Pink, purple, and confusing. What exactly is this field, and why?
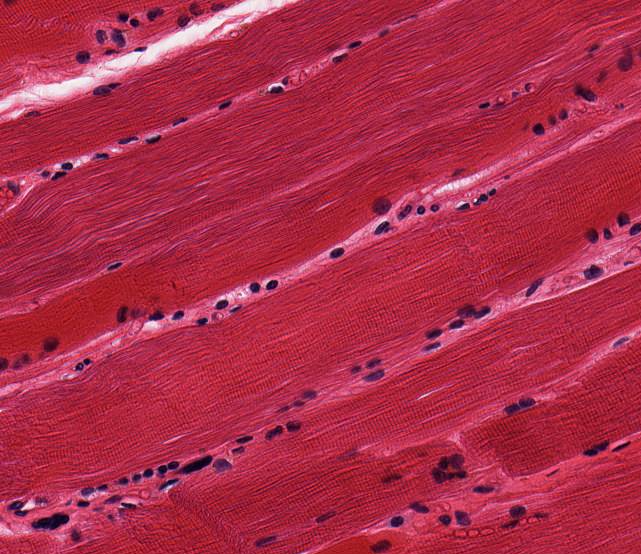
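This field mainly shows skeletal muscle. Long, parallel fibres cross it diagonally from lower left to upper right, each with fine transverse cross-striations along its length. Their dark oval nuclei lie at the fibre edges rather than in the centres.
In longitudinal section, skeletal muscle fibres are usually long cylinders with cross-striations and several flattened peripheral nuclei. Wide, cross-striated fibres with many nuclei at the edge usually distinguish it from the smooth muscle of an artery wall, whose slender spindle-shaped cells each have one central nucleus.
The fibres run side by side without branching or joining one another.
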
